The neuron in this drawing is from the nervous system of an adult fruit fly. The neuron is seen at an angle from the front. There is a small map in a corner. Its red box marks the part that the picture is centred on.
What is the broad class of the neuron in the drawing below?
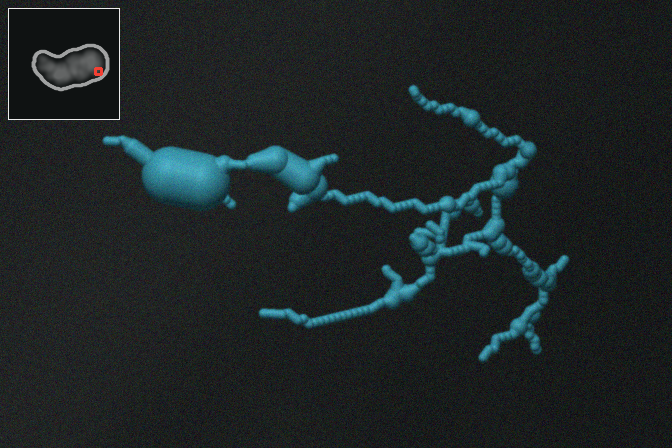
optic-lobe intrinsic neuron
